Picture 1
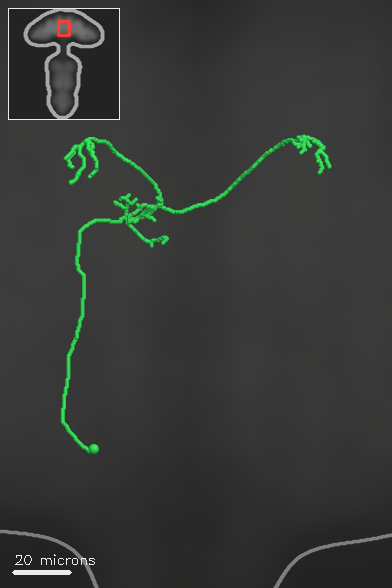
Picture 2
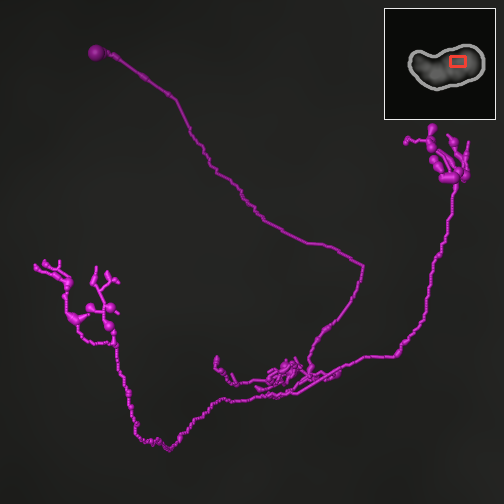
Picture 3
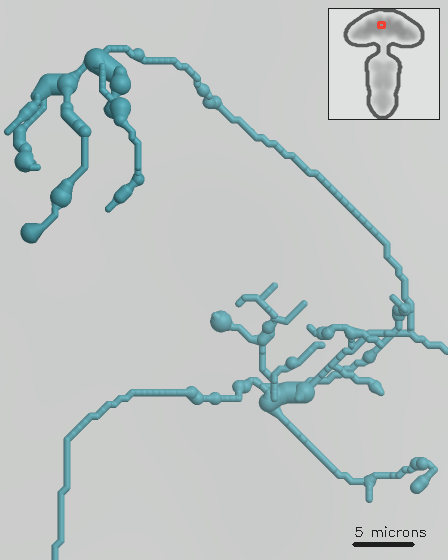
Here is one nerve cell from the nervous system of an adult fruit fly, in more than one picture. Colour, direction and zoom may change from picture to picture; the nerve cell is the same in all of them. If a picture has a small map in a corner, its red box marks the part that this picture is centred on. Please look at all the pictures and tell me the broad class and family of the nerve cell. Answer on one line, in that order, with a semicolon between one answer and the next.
central-brain intrinsic neuron; class CX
